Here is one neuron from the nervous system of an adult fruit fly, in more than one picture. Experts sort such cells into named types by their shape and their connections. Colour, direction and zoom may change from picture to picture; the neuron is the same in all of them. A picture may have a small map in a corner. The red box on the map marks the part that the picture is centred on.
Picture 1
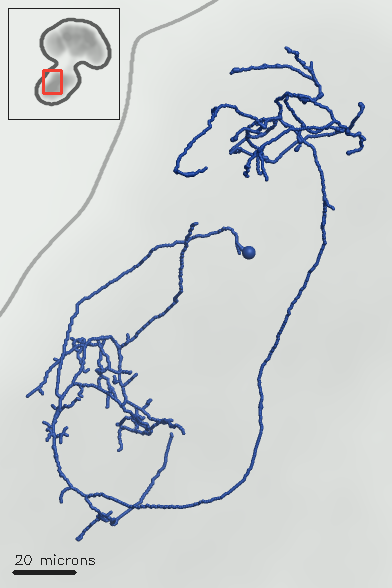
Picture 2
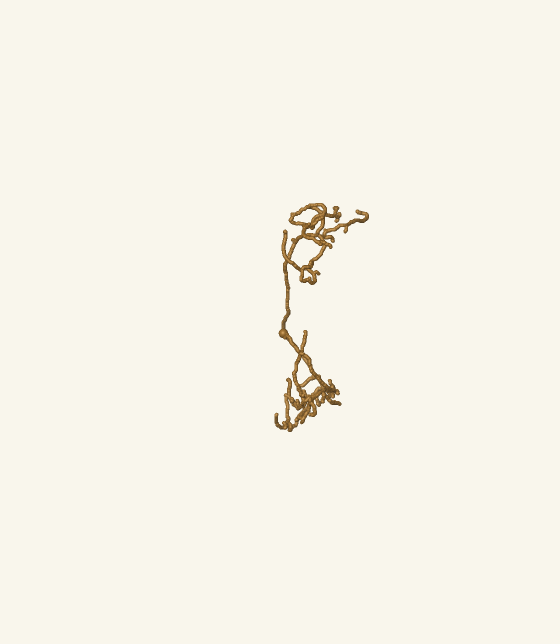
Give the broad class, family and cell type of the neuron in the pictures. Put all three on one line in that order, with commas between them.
nerve-cord intrinsic neuron, hemilineage 17A, IN17A108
